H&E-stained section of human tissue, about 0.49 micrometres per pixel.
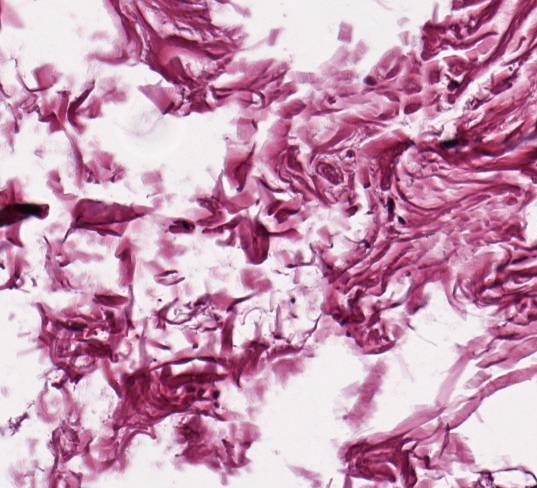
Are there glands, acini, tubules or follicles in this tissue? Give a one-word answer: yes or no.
No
